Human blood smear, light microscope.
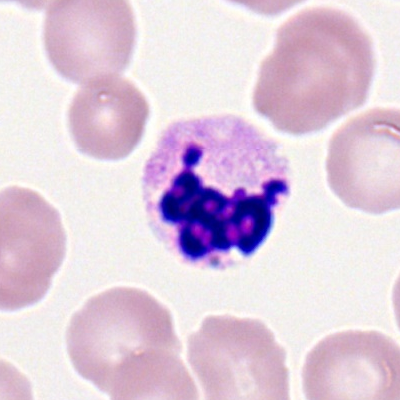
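Segmented neutrophil, the cell in the middle of this stained blood smear. Its nucleus sits mostly in the lower half, I note, and the chromatin there is dark purple and densely clumped. Turning to the cytoplasm: pale pink-lilac, and filled with fine, small lilac granules.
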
